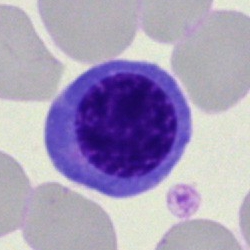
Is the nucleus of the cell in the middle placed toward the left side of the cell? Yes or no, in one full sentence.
No, the nucleus is shifted toward the right rather than the left.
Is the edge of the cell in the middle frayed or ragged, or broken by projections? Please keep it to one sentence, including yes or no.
No, the cell lacks a rough edge; its outline is smooth.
